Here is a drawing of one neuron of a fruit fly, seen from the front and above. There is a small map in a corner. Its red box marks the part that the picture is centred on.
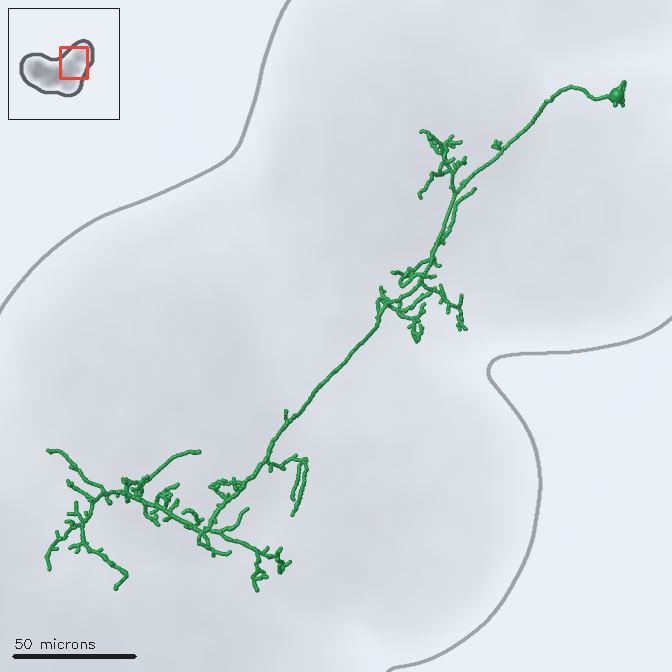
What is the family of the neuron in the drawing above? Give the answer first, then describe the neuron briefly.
Its family is hemilineage 09A. This is a nerve-cord intrinsic neuron. By the scale bar it is about 250 microns wide in this view. The picture shows dozens of branch ends.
